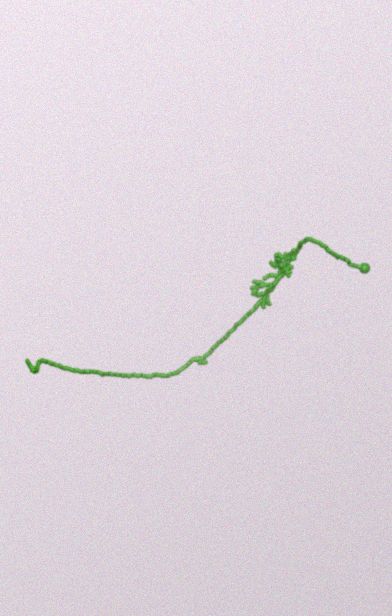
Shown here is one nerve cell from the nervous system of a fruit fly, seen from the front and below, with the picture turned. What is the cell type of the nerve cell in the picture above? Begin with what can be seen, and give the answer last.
The cell body can be seen on the right of the picture. As drawn here it is wider than it is tall. It is an optic-lobe intrinsic neuron. It is of cell type Tm2.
